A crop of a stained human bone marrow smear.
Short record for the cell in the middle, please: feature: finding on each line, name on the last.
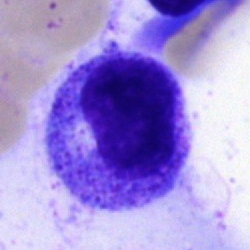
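Outline: round
Position: nucleus off-centre, toward the upper right
Contour: indentation on the left side of the nucleus
Nucleoli: none visible
Identification: promyelocyte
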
